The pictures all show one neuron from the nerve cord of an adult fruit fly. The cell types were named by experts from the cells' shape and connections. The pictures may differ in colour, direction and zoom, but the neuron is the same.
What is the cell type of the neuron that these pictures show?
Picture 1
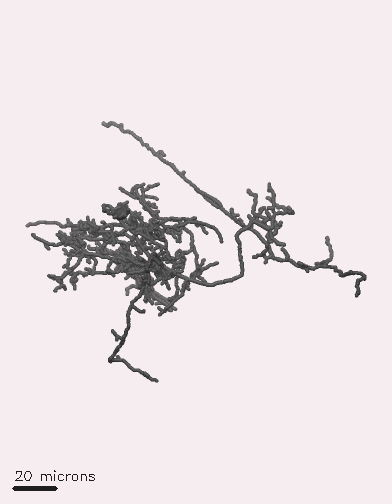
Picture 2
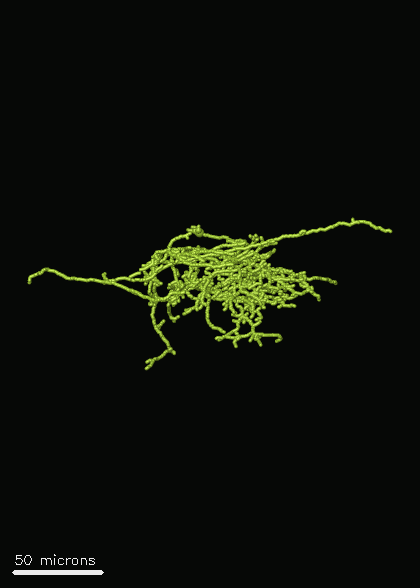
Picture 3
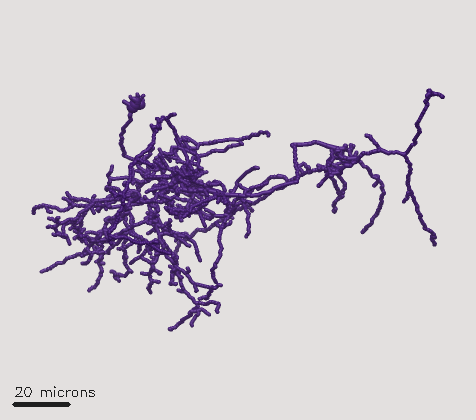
INXXX121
